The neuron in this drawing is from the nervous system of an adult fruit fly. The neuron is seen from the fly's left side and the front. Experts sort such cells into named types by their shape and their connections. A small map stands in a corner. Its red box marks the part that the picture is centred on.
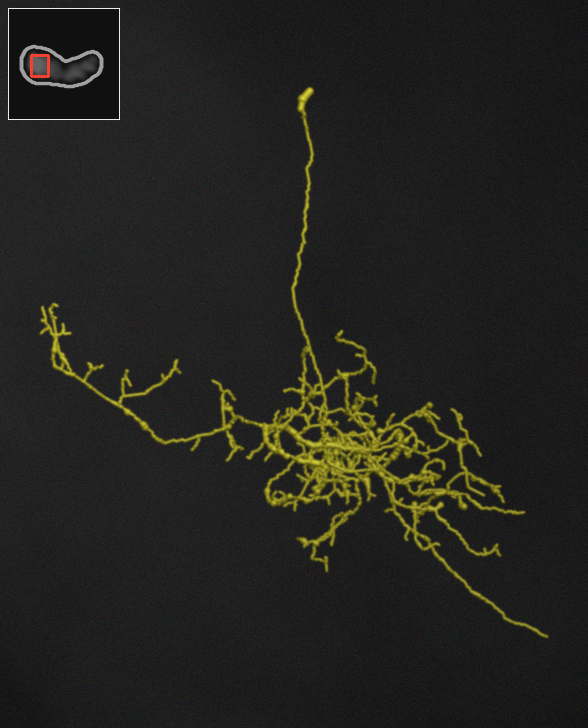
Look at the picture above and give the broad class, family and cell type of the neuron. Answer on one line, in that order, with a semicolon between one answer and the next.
central-brain intrinsic neuron; hemilineage DM1_antero_ventral; PS118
